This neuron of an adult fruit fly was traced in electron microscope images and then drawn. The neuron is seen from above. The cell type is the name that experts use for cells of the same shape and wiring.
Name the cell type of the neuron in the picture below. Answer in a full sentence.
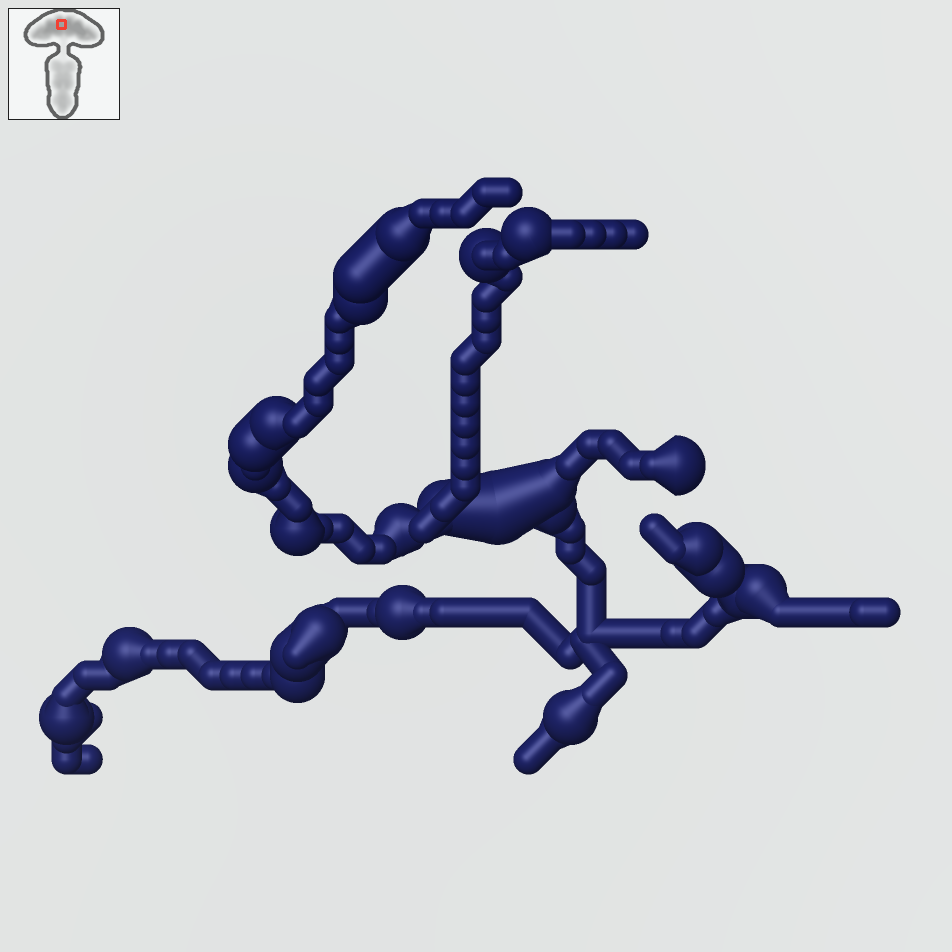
The cell type is LB3c.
